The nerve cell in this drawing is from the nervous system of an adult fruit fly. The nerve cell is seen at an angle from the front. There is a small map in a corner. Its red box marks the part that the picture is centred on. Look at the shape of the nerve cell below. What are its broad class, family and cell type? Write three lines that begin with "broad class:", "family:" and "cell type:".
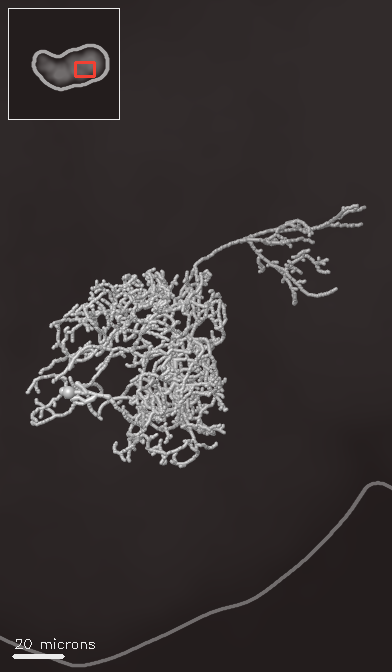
broad class: central-brain intrinsic neuron
family: hemilineage ALl1_dorsal
cell type: lLN2X02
